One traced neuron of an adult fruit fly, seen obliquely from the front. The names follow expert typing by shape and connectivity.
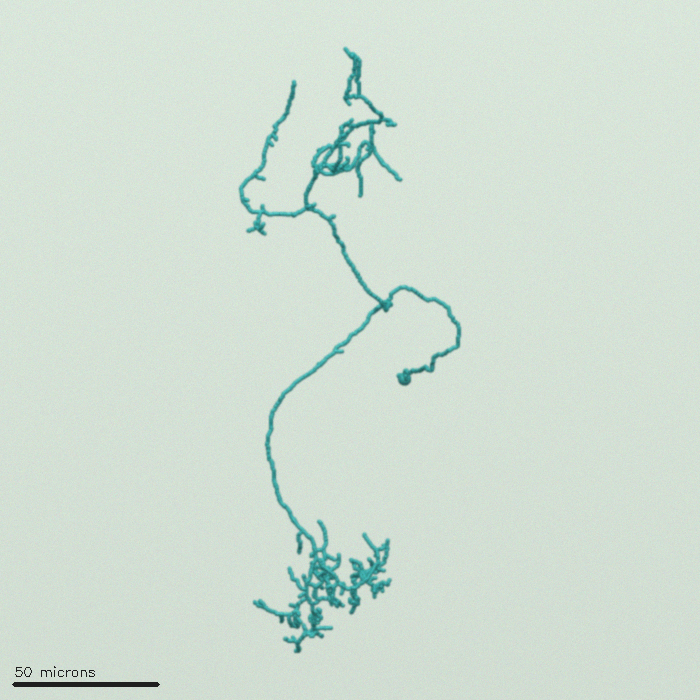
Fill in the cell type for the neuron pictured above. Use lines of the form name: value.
cell type: LoVP10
